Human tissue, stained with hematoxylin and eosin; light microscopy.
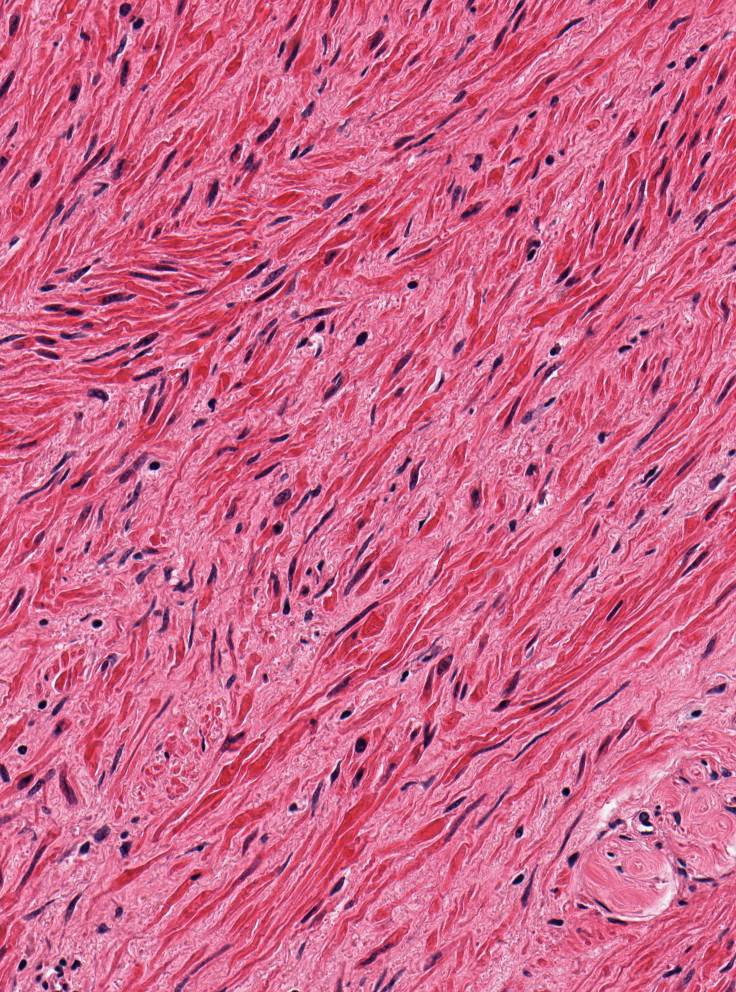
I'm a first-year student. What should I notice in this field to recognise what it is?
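Look here and you are seeing fibromuscular stroma. Spindle cells run in long, intersecting fascicles, mostly diagonal from lower left to upper right, and their elongated, dark-staining nuclei lie parallel to the long axis of each cell.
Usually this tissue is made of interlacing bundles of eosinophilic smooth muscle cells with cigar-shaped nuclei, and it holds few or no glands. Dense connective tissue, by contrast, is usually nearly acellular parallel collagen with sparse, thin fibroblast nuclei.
Against that, the nuclei here sit at moderate density without crowded sheets of cells, and no epithelium or glands appear.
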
